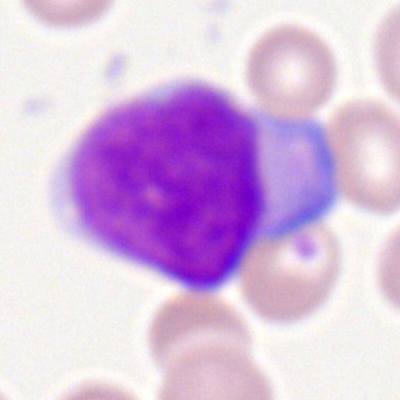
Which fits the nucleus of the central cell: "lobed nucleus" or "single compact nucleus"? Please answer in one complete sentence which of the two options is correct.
The nucleus is one round, oval or kidney-shaped compact mass, not lobed or folded.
